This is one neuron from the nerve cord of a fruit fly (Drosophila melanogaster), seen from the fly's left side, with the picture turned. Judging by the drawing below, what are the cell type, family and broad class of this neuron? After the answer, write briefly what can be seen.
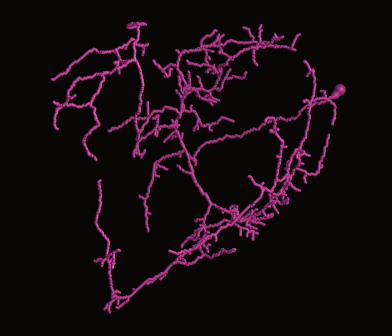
Its cell type is IN04B068. Its family is hemilineage 04B. It is a nerve-cord intrinsic neuron. The picture shows dozens of branch ends. In this view it is about as wide as it is tall.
